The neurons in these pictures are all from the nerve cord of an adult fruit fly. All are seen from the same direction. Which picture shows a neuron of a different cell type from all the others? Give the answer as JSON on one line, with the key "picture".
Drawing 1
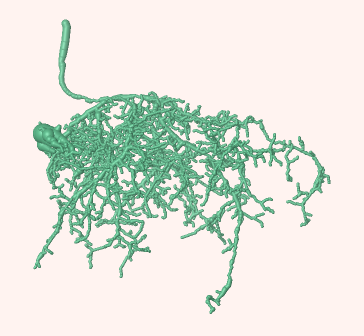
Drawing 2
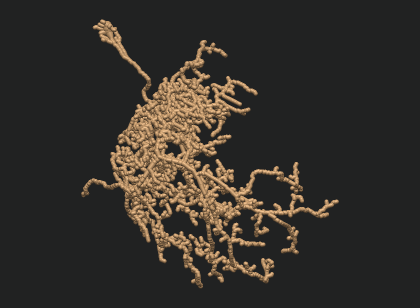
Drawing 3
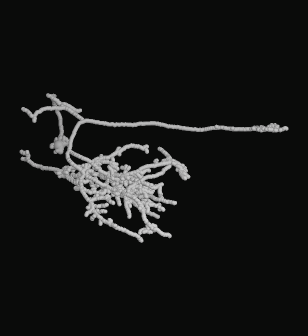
{"picture": 3}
